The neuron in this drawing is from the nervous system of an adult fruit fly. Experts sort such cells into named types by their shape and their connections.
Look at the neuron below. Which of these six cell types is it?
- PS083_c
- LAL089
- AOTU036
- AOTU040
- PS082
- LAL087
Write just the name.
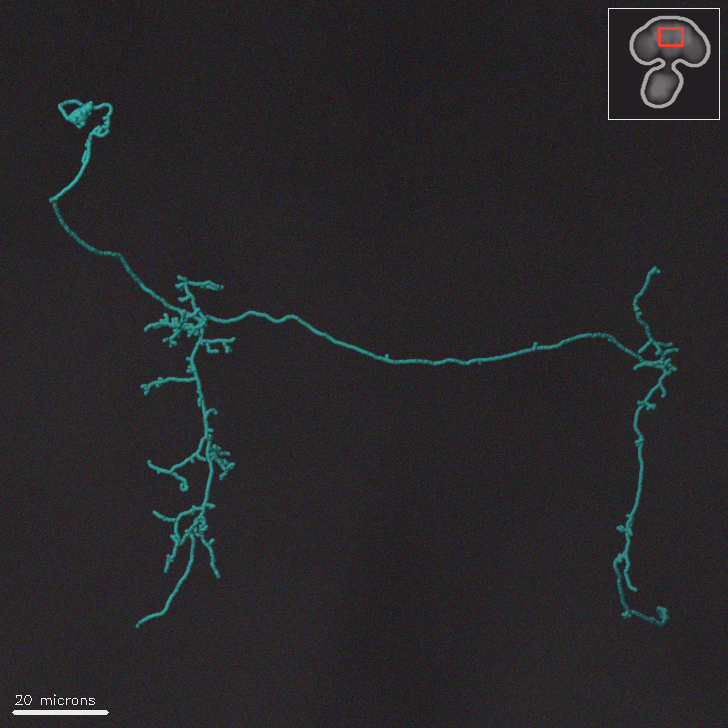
LAL089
